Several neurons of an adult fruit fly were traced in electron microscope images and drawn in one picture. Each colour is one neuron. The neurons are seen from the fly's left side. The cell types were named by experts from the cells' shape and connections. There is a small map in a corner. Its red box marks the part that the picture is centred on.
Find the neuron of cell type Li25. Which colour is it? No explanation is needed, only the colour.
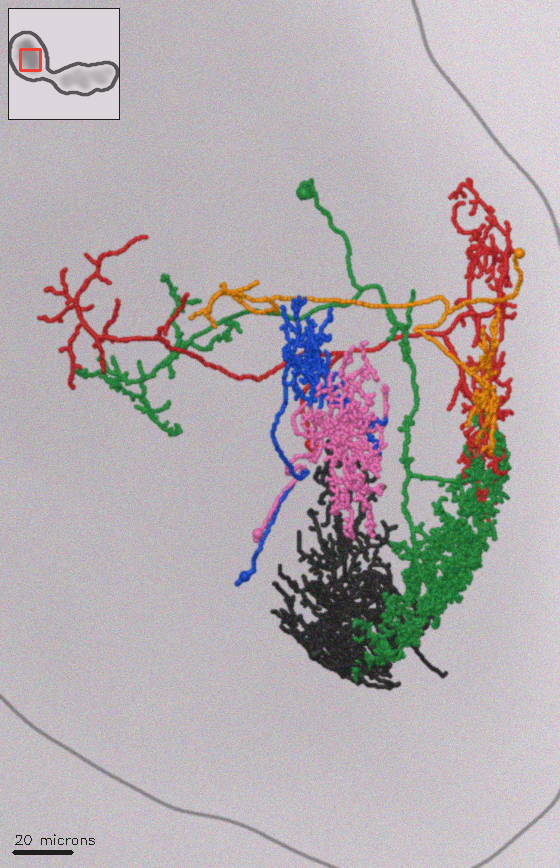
pink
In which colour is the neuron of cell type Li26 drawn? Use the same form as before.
black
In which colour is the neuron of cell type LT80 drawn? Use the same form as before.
green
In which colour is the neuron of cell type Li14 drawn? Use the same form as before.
blue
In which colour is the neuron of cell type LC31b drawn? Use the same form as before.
red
